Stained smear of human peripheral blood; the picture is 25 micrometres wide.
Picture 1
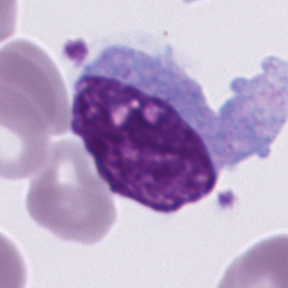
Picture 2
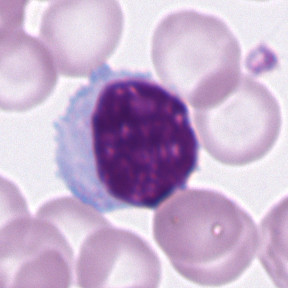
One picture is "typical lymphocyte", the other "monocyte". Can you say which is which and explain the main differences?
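The monocyte appears in picture 1 and the typical lymphocyte in picture 2. The monocyte's cytoplasm is pale greyish blue and plentiful, forming a broad area beside the nucleus.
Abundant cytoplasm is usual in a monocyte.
In the typical lymphocyte the cytoplasm is pale blue, forming a broad crescent on the left side of the nucleus and barely visible on its right; the nucleus lies toward the right of the cell and fills about 60% of its area. At the borders, the monocyte's cytoplasm has a ragged right edge with small rounded blebs, while the typical lymphocyte's left border is ragged with many fine projections. The monocyte's nucleus measures about 15 by 9 micrometres and has two pale rounded spots in its upper part. The typical lymphocyte's nucleus is oval, about 11 by 9 micrometres, within a cell about 13 micrometres across, and its edge has no deep notch or fold. Its chromatin is dark purple and dense, with small paler spots scattered through it.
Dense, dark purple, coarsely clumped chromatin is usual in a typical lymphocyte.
No distinct granules are seen in the monocyte's cytoplasm, the typical lymphocyte's cytoplasm contains no vacuoles, and red cells press against the left side of the monocyte.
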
